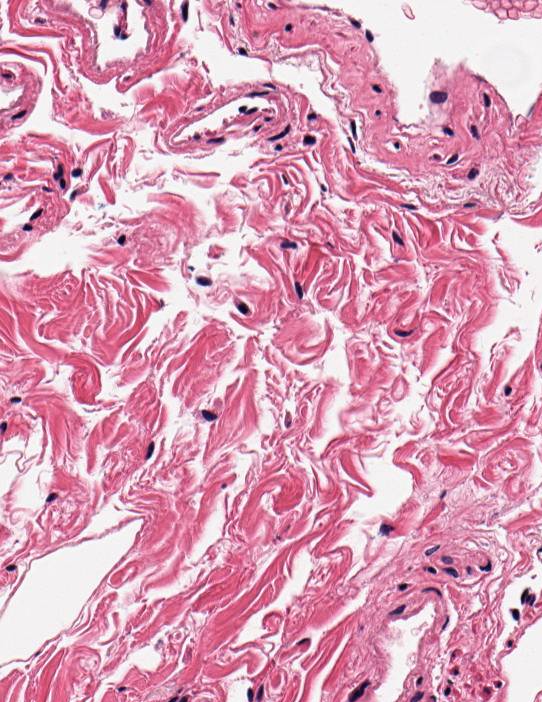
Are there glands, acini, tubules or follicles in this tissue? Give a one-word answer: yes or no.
No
